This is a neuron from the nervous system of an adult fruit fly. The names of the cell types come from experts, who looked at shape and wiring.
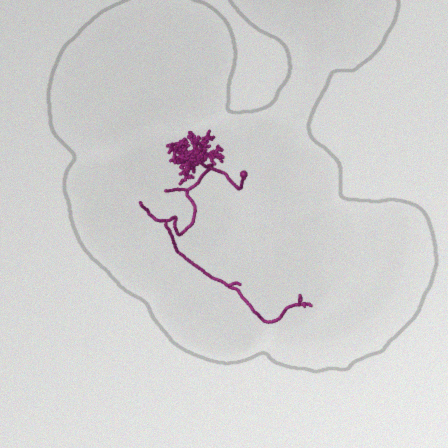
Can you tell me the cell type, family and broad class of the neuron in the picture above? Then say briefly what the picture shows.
It is of cell type AVLP452. The family is hemilineage LALv1_ventral. Its broad class is central-brain intrinsic neuron. The cell body is in the middle of the picture. As drawn here it is about as wide as it is tall.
